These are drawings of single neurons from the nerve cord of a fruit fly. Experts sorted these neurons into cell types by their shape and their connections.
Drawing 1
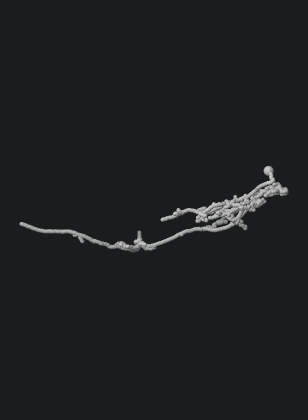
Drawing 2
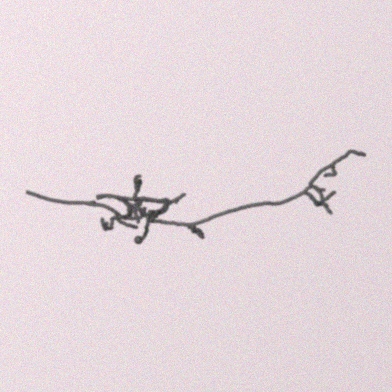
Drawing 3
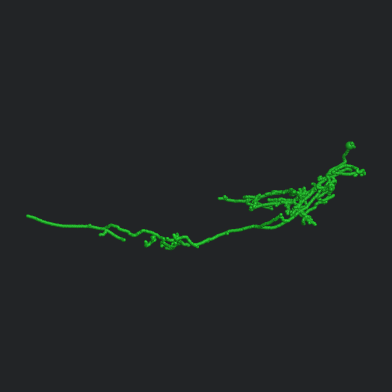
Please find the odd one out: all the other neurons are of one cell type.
Drawing 2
